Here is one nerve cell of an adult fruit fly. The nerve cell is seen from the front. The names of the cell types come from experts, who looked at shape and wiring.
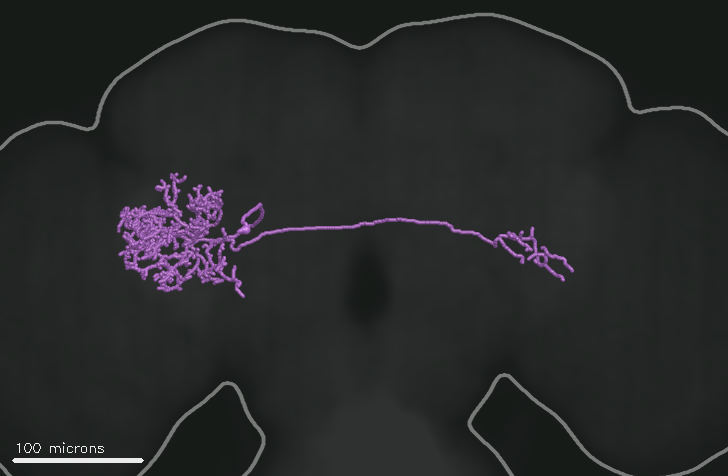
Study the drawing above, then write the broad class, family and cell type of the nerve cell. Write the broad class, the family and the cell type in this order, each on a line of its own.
central-brain intrinsic neuron
hemilineage VLPa2
PVLP028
